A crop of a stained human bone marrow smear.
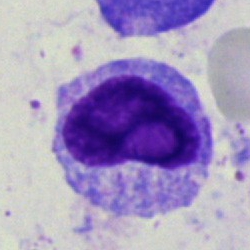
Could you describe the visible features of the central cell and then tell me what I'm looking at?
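Roughly round in outline, the cell has a slightly ragged edge. Its nucleus is kidney-shaped, with the indentation facing downward, and no distinct nucleoli are seen in it. The cytoplasm is moderate in amount and pale bluish-lilac. The cell is a myelocyte.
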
